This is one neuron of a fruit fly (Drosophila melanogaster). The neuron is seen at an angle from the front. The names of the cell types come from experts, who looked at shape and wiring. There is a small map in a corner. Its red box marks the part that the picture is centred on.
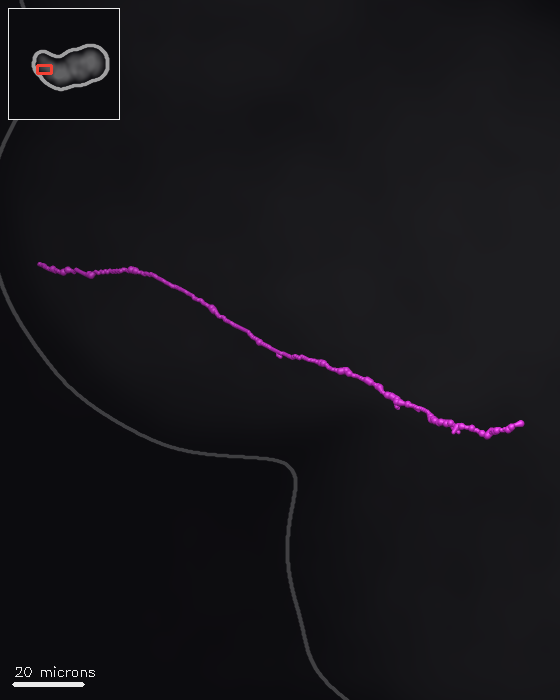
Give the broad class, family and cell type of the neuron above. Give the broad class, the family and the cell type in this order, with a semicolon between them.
sensory neuron entering the nerve cord; class mechanosensory proprioceptive; SNpp57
